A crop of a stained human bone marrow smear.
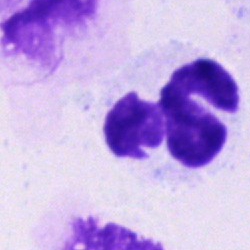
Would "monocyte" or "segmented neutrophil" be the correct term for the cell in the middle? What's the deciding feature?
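It is a segmented neutrophil, not a monocyte.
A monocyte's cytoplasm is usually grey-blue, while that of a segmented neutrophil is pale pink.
Here the cytoplasm is very pale, barely darker than the background, rather than grey-blue. Fine, sparse bluish-lilac granules lie in it; the chromatin is dense and dark purple throughout, and the faint outline is roughly round.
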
